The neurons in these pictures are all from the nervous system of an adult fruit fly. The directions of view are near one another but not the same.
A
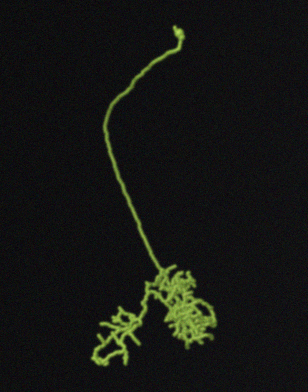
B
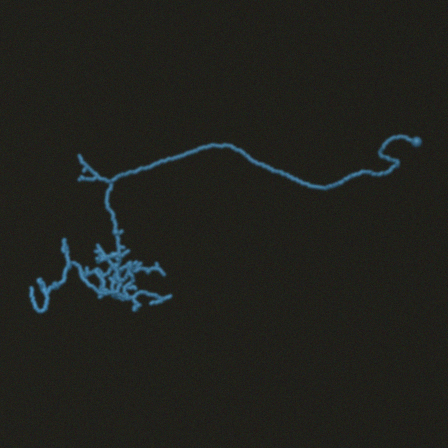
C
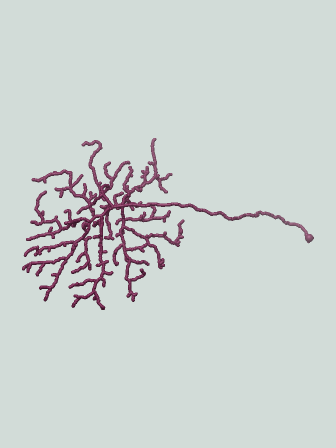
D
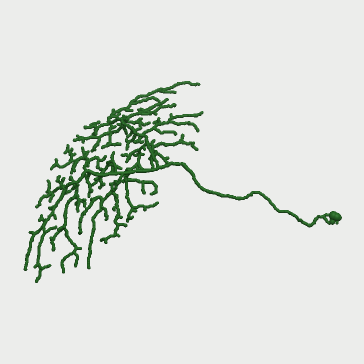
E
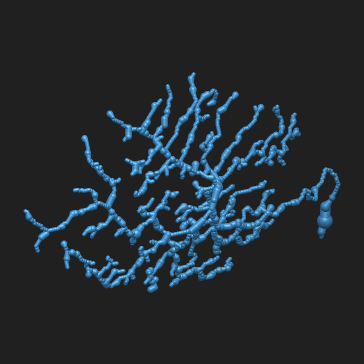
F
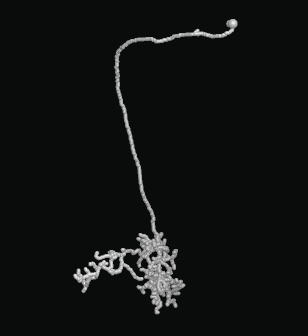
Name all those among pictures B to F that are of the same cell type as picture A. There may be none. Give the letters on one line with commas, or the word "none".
B, F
